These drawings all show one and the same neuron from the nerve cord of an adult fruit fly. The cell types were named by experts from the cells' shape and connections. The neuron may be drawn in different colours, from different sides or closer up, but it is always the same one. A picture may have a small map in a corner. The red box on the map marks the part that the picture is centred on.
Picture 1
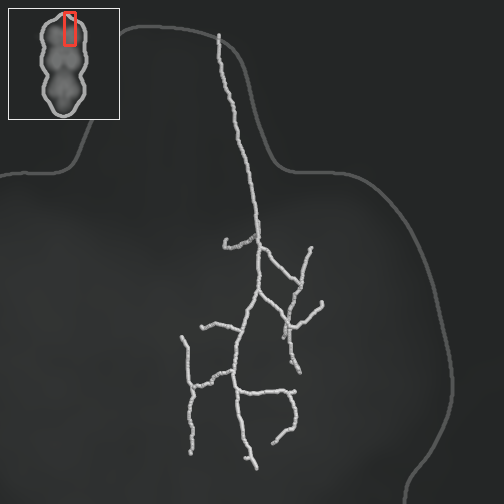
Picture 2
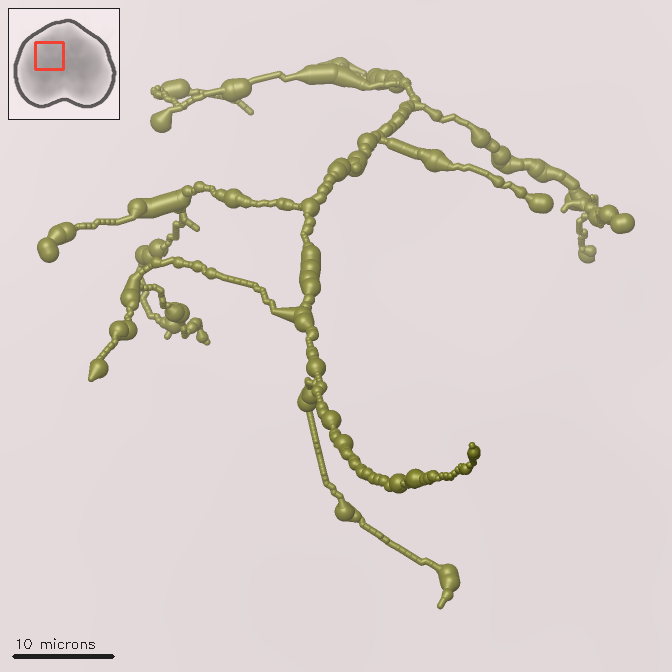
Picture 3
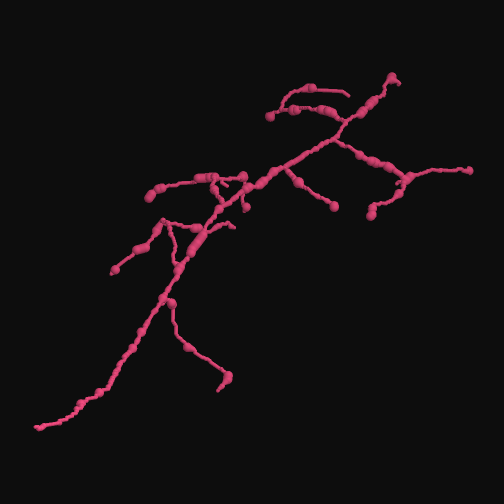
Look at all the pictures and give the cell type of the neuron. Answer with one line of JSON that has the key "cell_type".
{"cell_type": "DNg58"}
